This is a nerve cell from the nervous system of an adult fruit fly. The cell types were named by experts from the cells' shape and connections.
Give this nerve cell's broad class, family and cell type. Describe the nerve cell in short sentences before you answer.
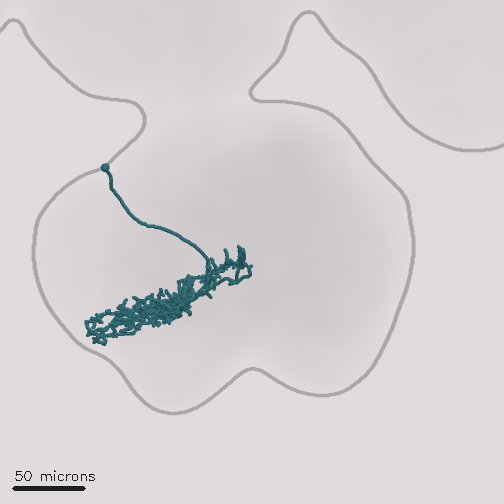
By the scale bar it is about 130 microns tall in this view. In this view it is about as wide as it is tall. Its broad class is nerve-cord intrinsic neuron. The family is hemilineage 23B. It is of cell type IN23B034.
